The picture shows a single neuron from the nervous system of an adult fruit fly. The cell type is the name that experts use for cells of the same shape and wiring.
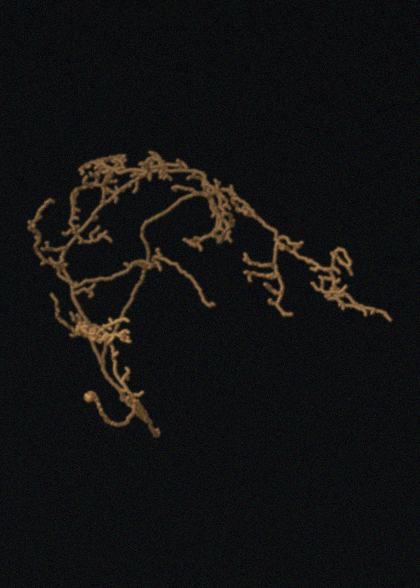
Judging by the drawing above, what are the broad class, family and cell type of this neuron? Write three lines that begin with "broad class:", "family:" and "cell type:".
broad class: central-brain intrinsic neuron
family: hemilineage VLPp1
cell type: AVLP541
